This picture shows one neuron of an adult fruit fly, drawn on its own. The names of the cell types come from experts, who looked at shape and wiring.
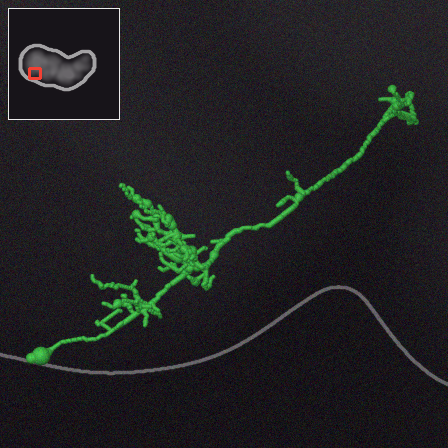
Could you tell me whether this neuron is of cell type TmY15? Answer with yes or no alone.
no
